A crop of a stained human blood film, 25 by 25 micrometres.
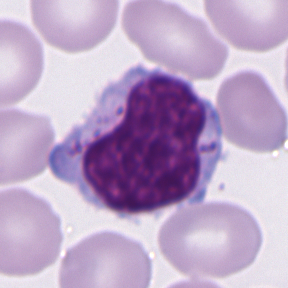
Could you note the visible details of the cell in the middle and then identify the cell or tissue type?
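Notice the size first: about 15 by 13 micrometres, with the nucleus filling about 70% of the cell's area. Its chromatin is dark purple and coarsely clumped, with small paler patches between. The pale grey-blue cytoplasm is wider on the left and fringed by fine, frayed projections, clearest at left and below. A few small reddish-purple granules sit close to the nucleus. This is a large granular lymphocyte.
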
